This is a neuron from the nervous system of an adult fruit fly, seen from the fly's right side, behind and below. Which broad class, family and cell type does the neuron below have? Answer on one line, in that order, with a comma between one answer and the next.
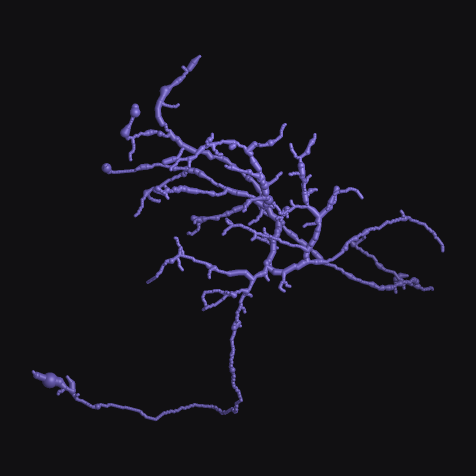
nerve-cord intrinsic neuron, hemilineage 13B, IN13B031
